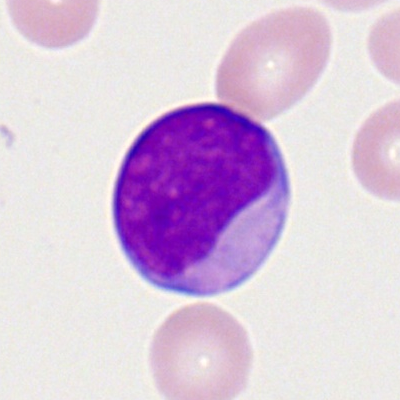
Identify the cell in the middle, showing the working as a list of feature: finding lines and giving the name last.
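Outline: smooth, rounded-oval
Nucleus: off-centre, toward upper left
Cytoplasm: scant, a crescent at lower right
Granules: none visible
Name: myeloblast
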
